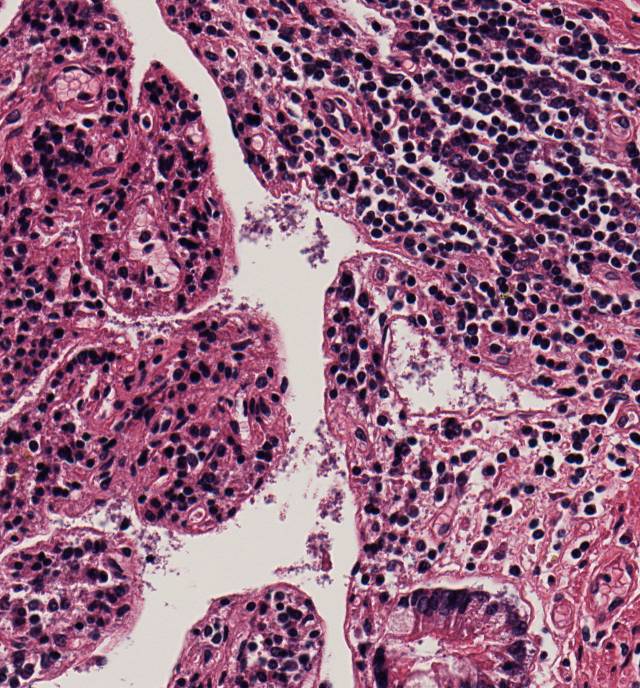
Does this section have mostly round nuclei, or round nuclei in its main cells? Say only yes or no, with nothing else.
Yes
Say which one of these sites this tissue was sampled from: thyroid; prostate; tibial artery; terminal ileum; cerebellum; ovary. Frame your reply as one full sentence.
The tissue in this section derives from the terminal ileum.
